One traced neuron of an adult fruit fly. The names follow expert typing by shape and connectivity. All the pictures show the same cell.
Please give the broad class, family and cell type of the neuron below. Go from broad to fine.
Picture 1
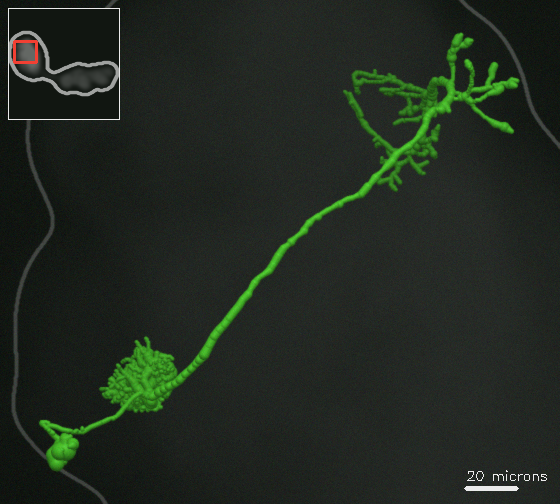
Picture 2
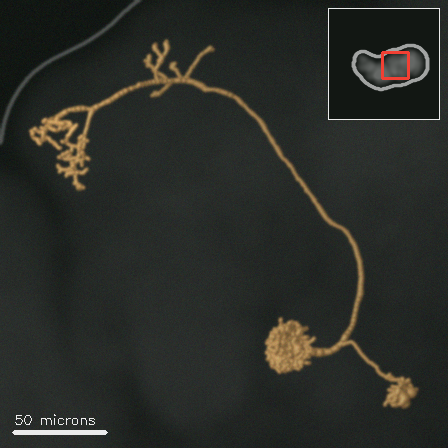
central-brain intrinsic neuron; class ALPN; VL2p_adPN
